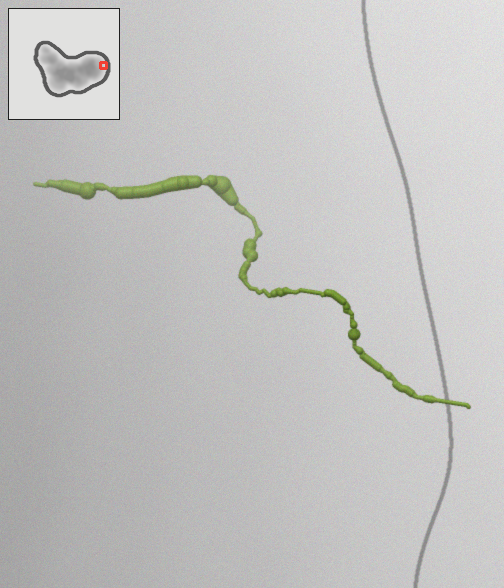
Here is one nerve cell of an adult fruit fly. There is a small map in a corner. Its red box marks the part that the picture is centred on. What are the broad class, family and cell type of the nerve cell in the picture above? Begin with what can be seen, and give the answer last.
It has a dozen or fewer branch ends. In this view it is wider than it is tall. Its broad class is photoreceptor or other optic-lobe sensory neuron. Its family is called class visual. The cell type is R8p.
